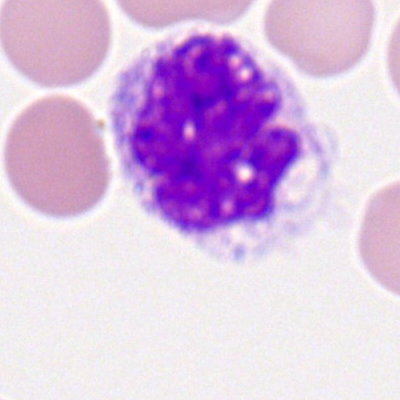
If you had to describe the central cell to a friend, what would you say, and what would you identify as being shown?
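First, the outline: roughly round, its edge slightly uneven. Second, the nucleus, which fills most of the cell. Third, the cytoplasm at the lower right, given a foamy look by small clear vacuoles. Last, granules: no coarse, strongly coloured ones are seen in the cytoplasm. The cell is a monocyte.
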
